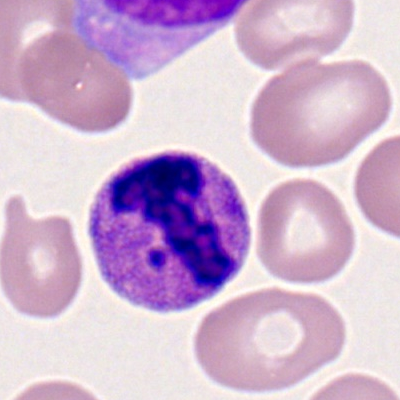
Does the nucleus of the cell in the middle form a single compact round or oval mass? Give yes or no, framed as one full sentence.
No, its nucleus is drawn out into a curved band without separate lobes.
